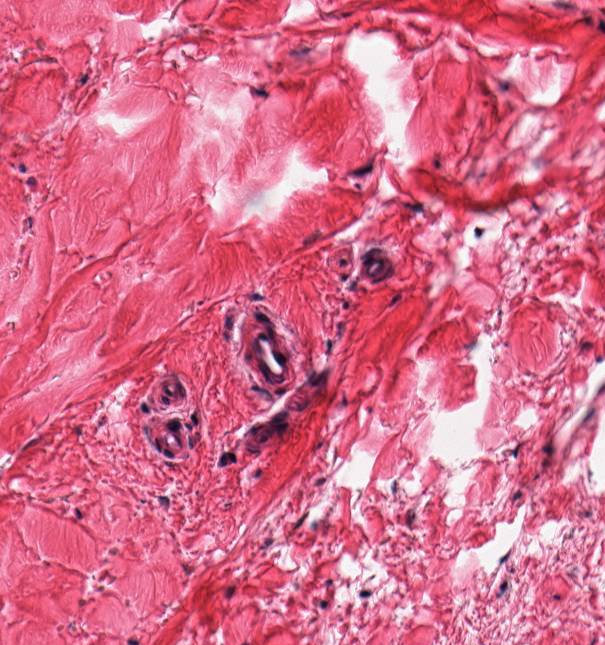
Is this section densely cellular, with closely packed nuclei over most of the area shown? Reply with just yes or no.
No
